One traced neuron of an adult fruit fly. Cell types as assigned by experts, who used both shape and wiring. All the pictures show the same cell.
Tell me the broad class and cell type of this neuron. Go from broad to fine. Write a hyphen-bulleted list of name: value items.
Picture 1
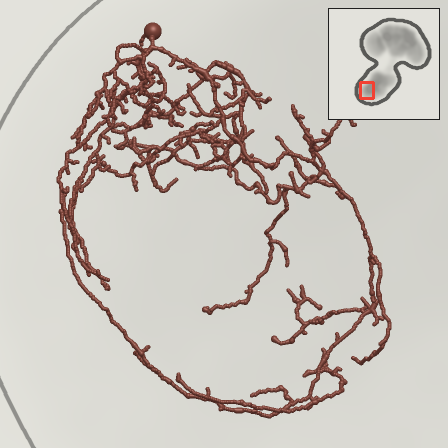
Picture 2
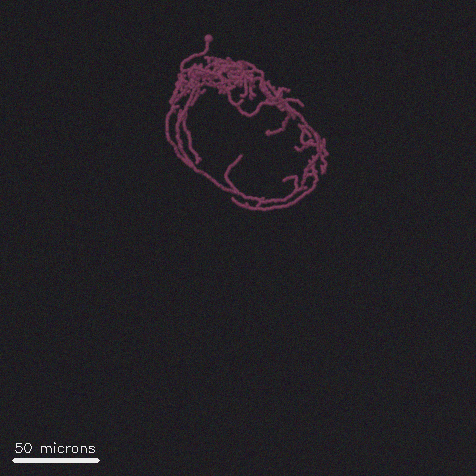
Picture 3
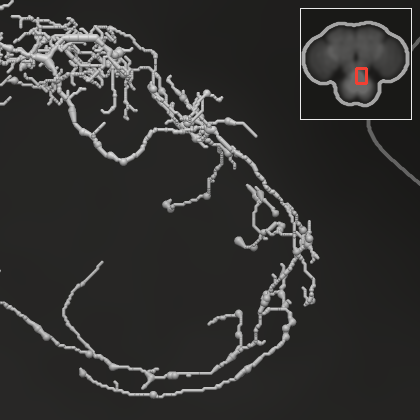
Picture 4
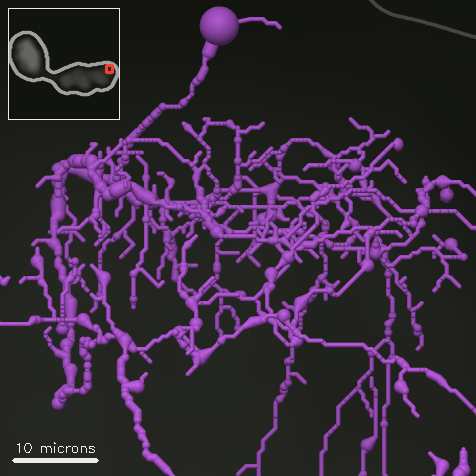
- broad class: nerve-cord intrinsic neuron
- cell type: INXXX350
